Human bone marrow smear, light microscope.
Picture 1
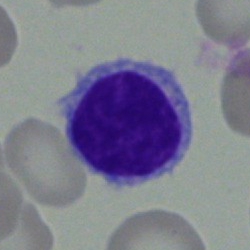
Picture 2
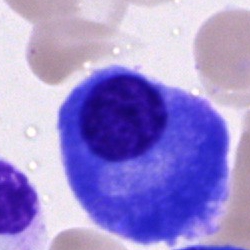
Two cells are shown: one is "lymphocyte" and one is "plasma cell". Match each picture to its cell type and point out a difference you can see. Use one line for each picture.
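Picture 1: lymphocyte. The cytoplasm forms only a thin rim around the nucleus.
Picture 2: plasma cell. The cytoplasm is abundant and deep blue.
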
